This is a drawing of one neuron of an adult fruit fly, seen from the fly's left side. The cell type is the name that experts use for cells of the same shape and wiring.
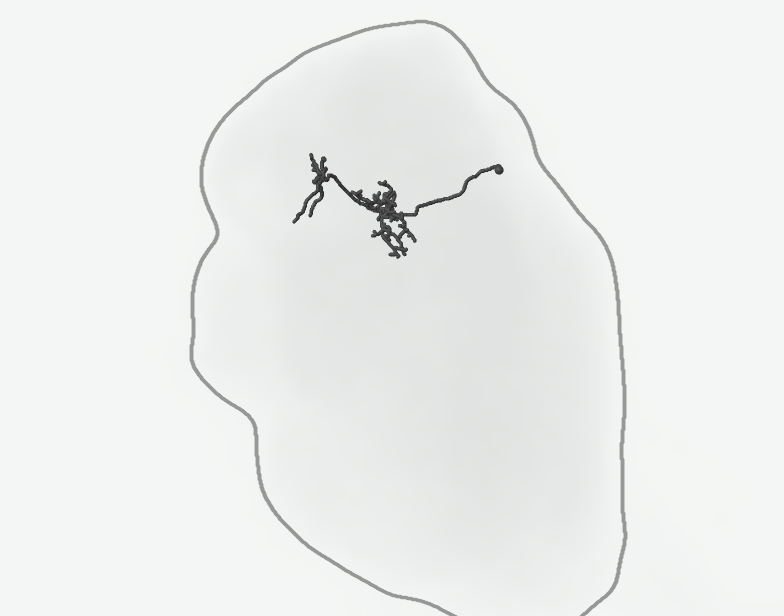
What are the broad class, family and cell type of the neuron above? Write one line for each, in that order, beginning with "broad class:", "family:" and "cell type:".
broad class: central-brain intrinsic neuron
family: class CX
cell type: FS1A_a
